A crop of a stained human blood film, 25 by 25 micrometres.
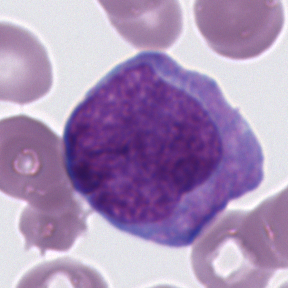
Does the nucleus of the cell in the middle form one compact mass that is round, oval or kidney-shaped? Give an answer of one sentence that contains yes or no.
Yes, this cell's nucleus is a single compact round, oval or kidney-shaped mass, not band-shaped.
